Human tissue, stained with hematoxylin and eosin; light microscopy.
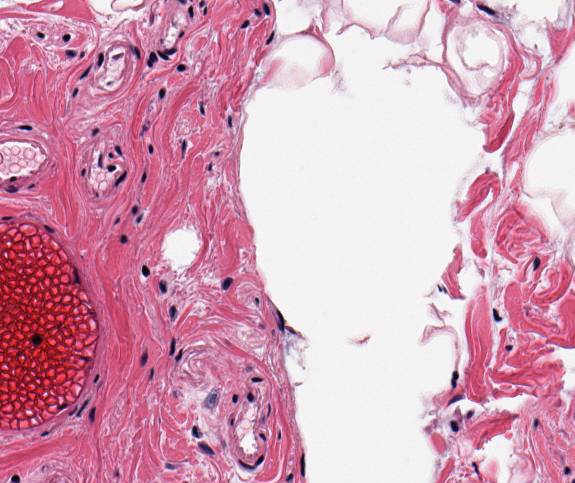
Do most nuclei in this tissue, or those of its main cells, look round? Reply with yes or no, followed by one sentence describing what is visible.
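No. Scattered nuclei in the collagen are small, dark and mostly elongated, like those of fibroblasts.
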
